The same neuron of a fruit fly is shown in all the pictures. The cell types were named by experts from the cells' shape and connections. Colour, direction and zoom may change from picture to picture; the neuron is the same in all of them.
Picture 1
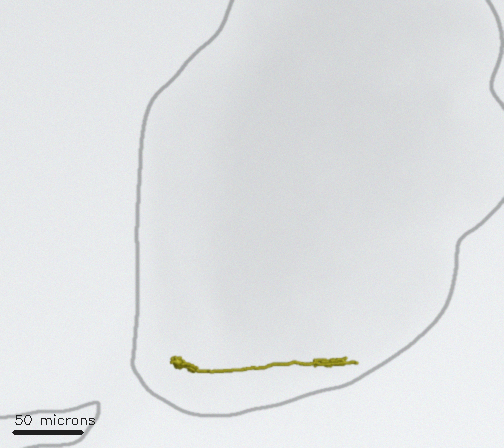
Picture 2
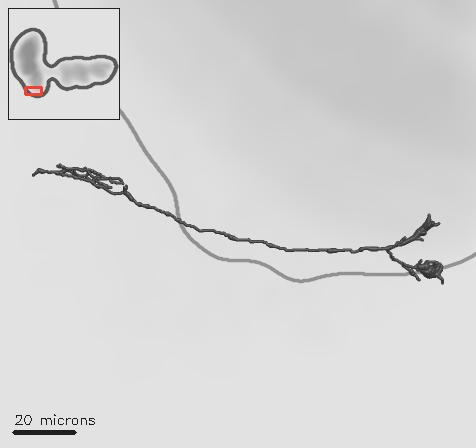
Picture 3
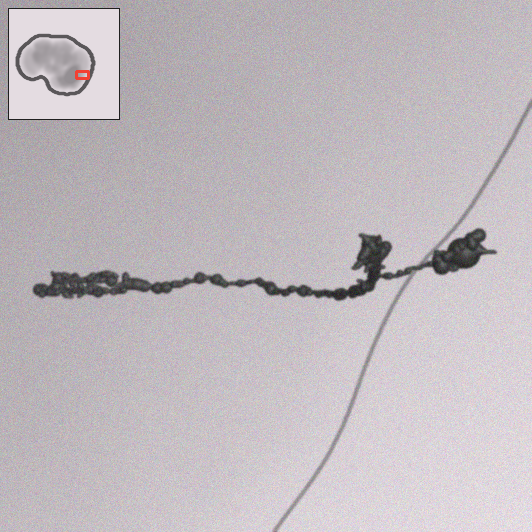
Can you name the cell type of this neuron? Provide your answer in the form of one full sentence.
The neuron is typed under the name T1.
